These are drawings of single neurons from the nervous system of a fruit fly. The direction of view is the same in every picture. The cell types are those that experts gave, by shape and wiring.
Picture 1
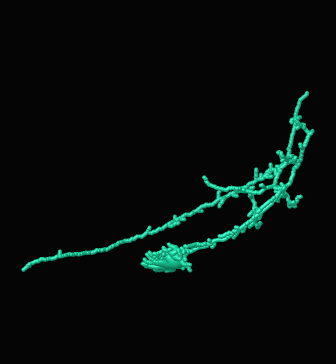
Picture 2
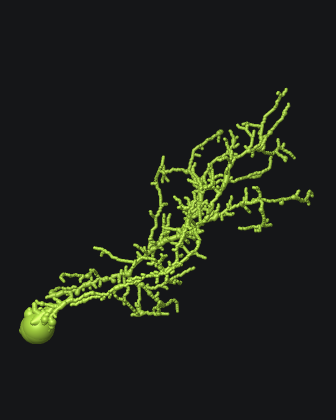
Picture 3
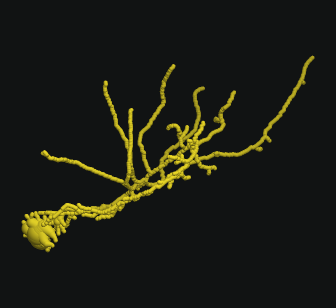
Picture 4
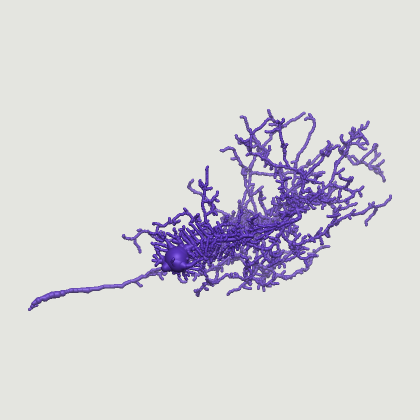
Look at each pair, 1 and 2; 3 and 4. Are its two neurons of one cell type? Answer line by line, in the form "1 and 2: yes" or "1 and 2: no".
1 and 2: yes
3 and 4: yes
